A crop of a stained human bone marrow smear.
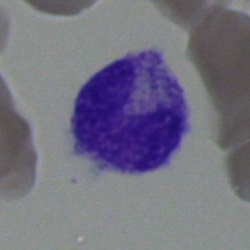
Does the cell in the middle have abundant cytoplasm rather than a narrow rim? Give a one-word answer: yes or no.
No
